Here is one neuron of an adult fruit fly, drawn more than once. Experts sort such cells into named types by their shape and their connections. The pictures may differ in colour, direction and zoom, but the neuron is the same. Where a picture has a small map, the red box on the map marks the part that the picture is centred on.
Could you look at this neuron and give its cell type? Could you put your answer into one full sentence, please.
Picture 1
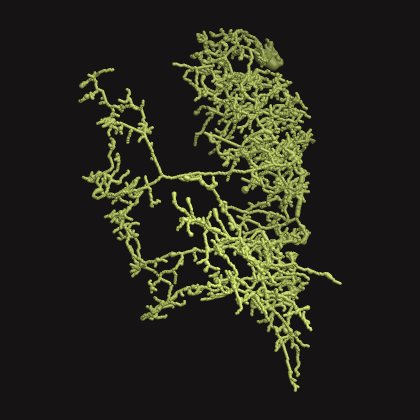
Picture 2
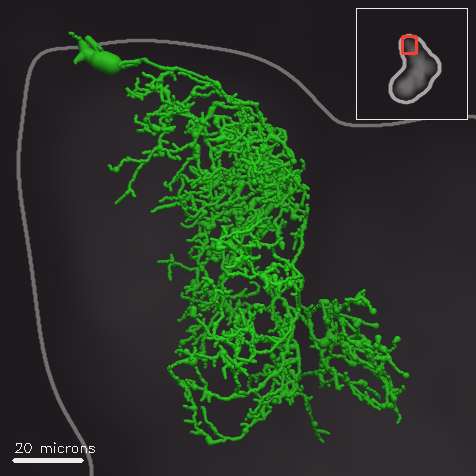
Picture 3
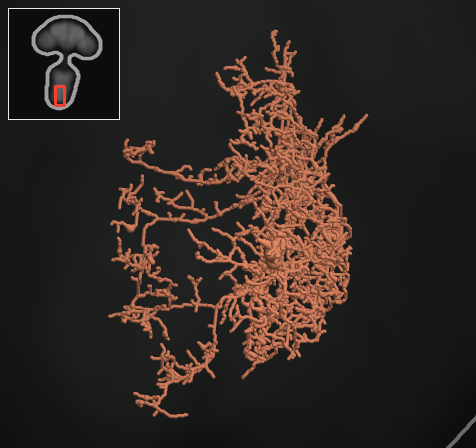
It is to cell type INXXX124 that the neuron belongs.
